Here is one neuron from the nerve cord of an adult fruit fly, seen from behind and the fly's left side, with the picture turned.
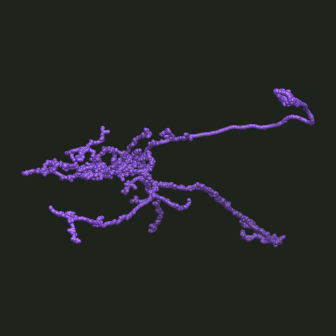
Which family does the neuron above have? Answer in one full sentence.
This neuron is grouped under the hemilineage 13B family.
